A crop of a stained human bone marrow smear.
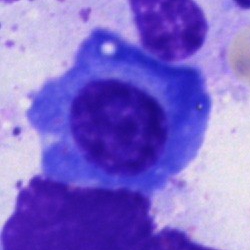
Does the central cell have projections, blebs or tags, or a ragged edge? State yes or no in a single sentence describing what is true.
Yes, along its outline the cell is ragged or frayed, or has projections, blebs or tags.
